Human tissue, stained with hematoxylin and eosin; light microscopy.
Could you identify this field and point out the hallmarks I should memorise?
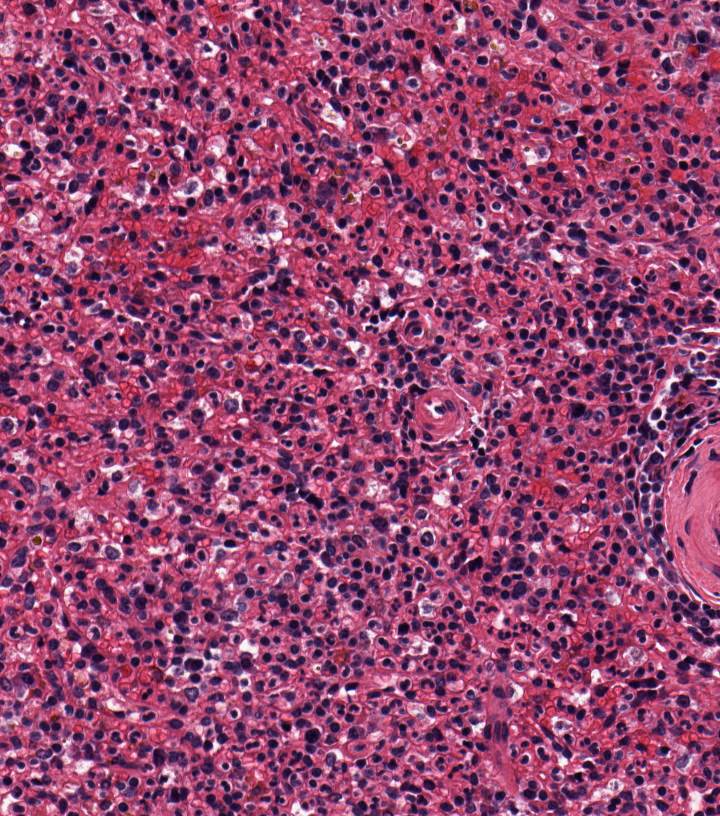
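Field: red pulp of the spleen. Deciding point: abundant red blood cells between the nucleated cells, giving a red background.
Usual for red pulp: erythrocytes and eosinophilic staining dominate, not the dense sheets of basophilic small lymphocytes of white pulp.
Near centre, a small arteriole: concentric pink wall, narrow round lumen.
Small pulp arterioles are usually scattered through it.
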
